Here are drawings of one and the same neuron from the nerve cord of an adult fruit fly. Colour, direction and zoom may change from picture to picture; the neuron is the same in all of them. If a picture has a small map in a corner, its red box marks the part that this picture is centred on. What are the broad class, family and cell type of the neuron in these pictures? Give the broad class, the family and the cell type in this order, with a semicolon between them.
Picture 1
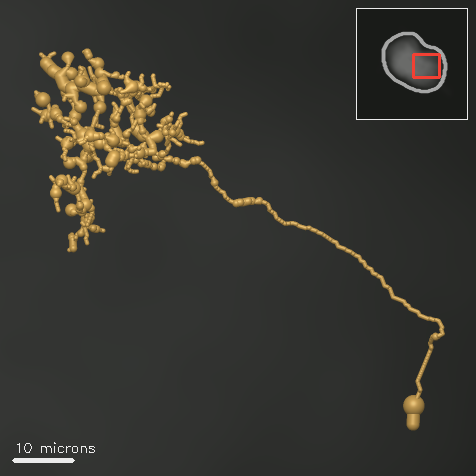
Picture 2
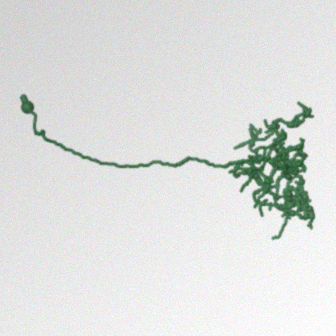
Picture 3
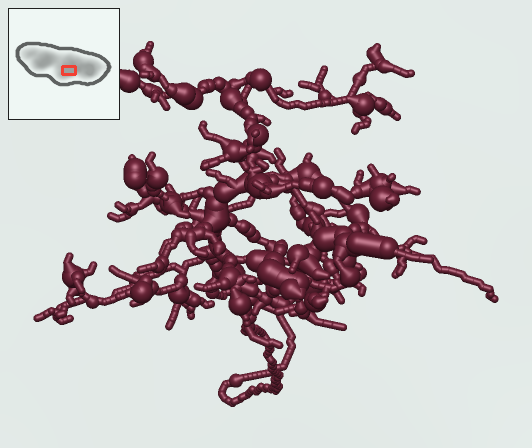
nerve-cord intrinsic neuron; hemilineage 09A; IN09A087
